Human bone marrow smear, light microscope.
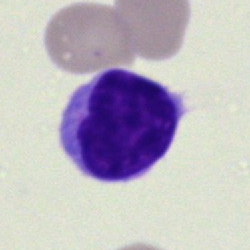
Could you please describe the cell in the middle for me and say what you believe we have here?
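Roughly round in outline, the cell has a slightly irregular edge. Its chromatin is dense and stains dark purple, crossed by a few slightly paler streaks. Scant pale blue-lilac cytoplasm appears mostly as a narrow rim along the left side. From the right edge juts a small pointed cytoplasmic projection. The cell is a lymphocyte.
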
